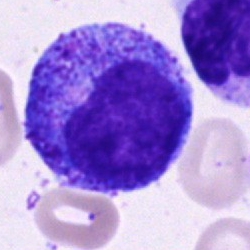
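Promyelocyte, the central cell in a stained human bone marrow smear under the light microscope. The outline is round and smooth. Many dark purple granules are scattered through the cytoplasm, and a pale pinkish area lies against the upper-left edge of the nucleus. No clear vacuoles are seen in the cytoplasm.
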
